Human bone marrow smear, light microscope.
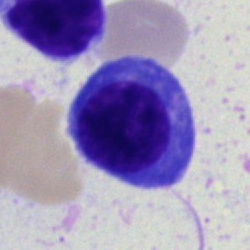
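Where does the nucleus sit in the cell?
Off-centre, toward the left side.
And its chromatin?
Dark and coarse, with clumped patches.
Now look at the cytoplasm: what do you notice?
It is a deep blue, and its rim is widest on the right side of the nucleus.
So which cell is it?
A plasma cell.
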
